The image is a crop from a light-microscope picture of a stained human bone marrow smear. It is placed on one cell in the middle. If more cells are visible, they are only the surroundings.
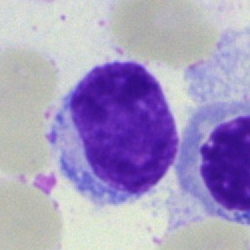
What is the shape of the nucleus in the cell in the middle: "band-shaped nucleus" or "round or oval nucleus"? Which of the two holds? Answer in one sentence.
The nucleus takes the form of one compact round or oval mass.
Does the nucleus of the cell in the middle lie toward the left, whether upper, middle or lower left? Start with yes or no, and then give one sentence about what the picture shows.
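No. The nucleus sits off-centre, with the cytoplasm mainly on the left and lower sides.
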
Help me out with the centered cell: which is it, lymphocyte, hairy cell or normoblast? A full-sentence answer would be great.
The cell in the middle of the field of view is a hairy cell.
